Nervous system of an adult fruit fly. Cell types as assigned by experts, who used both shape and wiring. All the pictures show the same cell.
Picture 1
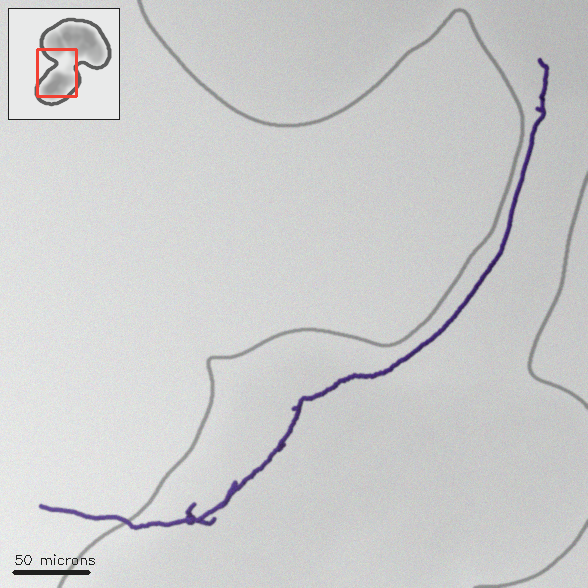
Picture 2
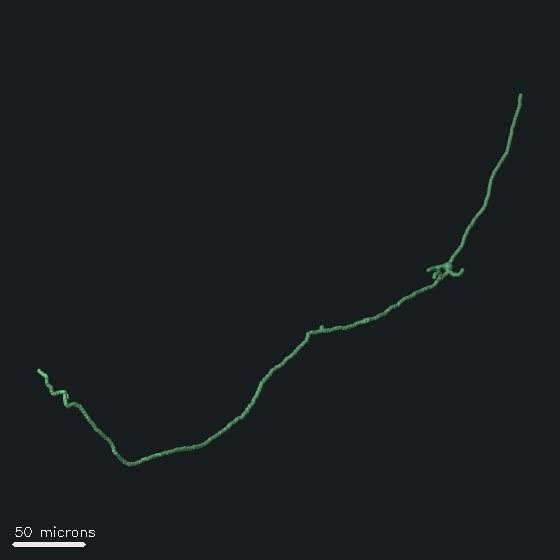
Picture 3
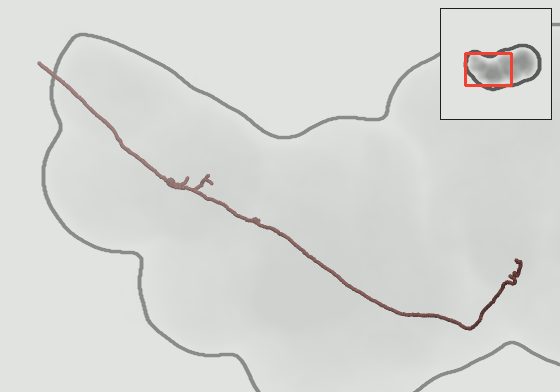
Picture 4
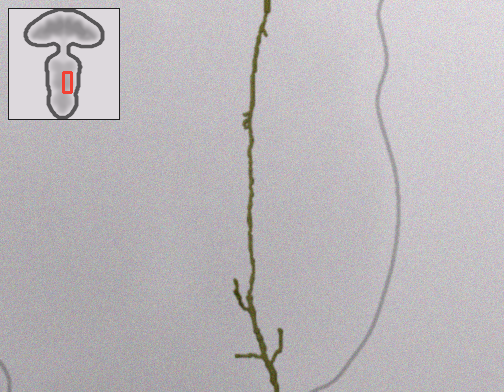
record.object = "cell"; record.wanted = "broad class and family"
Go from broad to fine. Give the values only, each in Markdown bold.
**sensory neuron ascending to the brain**, **class mechanosensory proprioceptive**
